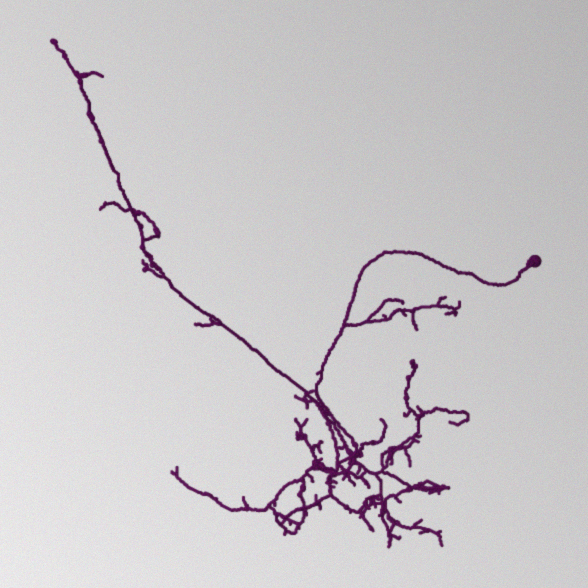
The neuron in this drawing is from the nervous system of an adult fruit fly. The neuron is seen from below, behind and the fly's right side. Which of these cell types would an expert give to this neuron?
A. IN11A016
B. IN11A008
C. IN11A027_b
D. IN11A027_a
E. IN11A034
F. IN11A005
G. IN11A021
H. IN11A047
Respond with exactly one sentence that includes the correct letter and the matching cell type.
The type of the neuron is cell type IN11A027_b, option C.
